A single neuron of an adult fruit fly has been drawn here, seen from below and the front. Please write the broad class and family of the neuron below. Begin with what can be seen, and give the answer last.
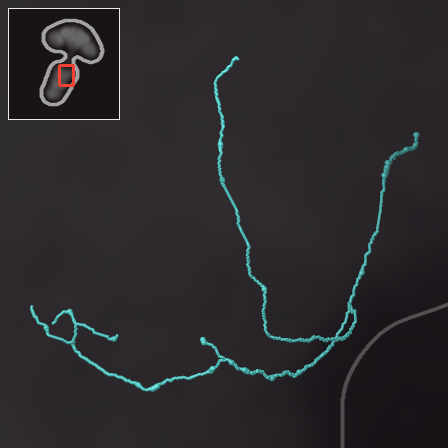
It is in the nerve cord and does not reach the brain. No cell body is drawn. There are a dozen or fewer branch ends. It is a sensory neuron entering the nerve cord. Its family is called class mechanosensory tactile.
